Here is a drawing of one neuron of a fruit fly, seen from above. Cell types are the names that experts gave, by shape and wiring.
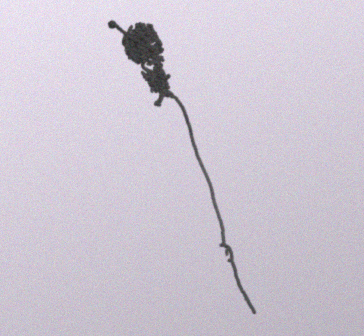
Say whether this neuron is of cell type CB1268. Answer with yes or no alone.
no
